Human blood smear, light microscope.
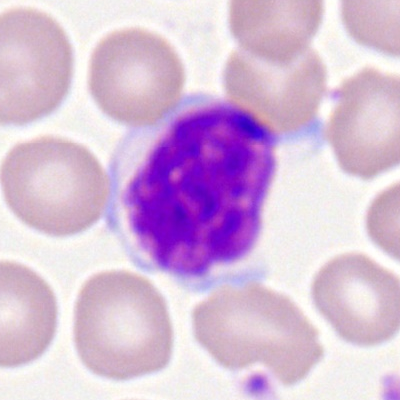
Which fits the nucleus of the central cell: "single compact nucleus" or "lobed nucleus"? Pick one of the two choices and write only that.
Single compact nucleus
